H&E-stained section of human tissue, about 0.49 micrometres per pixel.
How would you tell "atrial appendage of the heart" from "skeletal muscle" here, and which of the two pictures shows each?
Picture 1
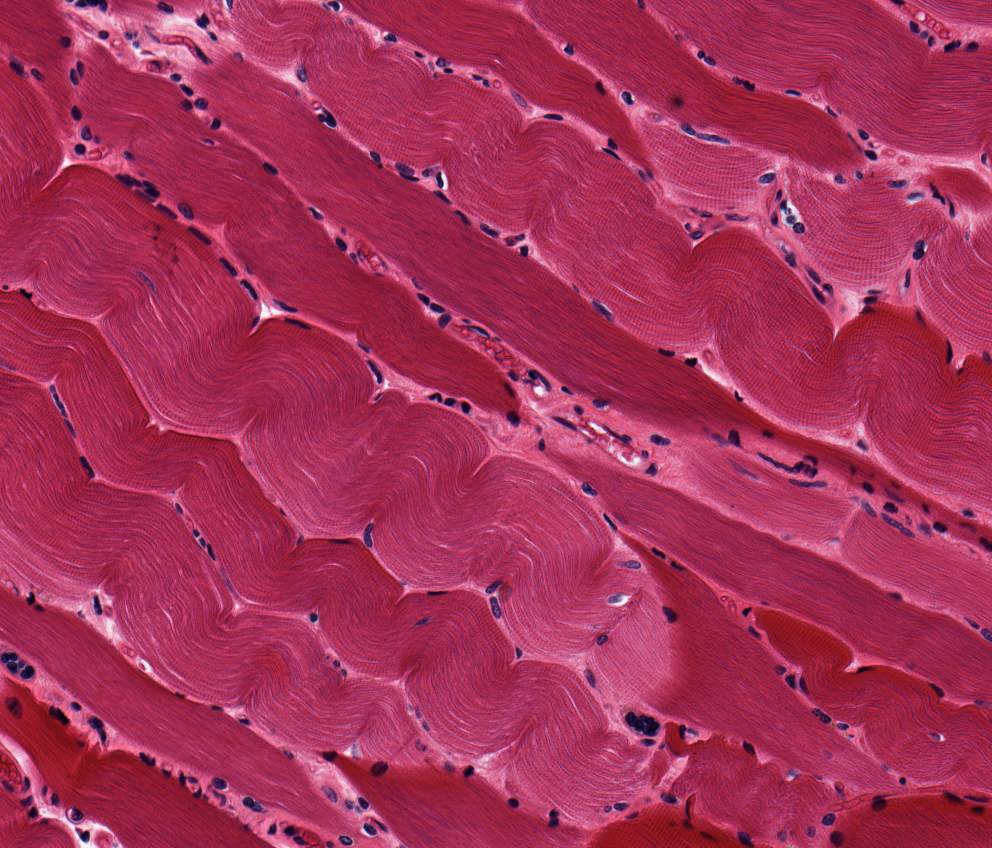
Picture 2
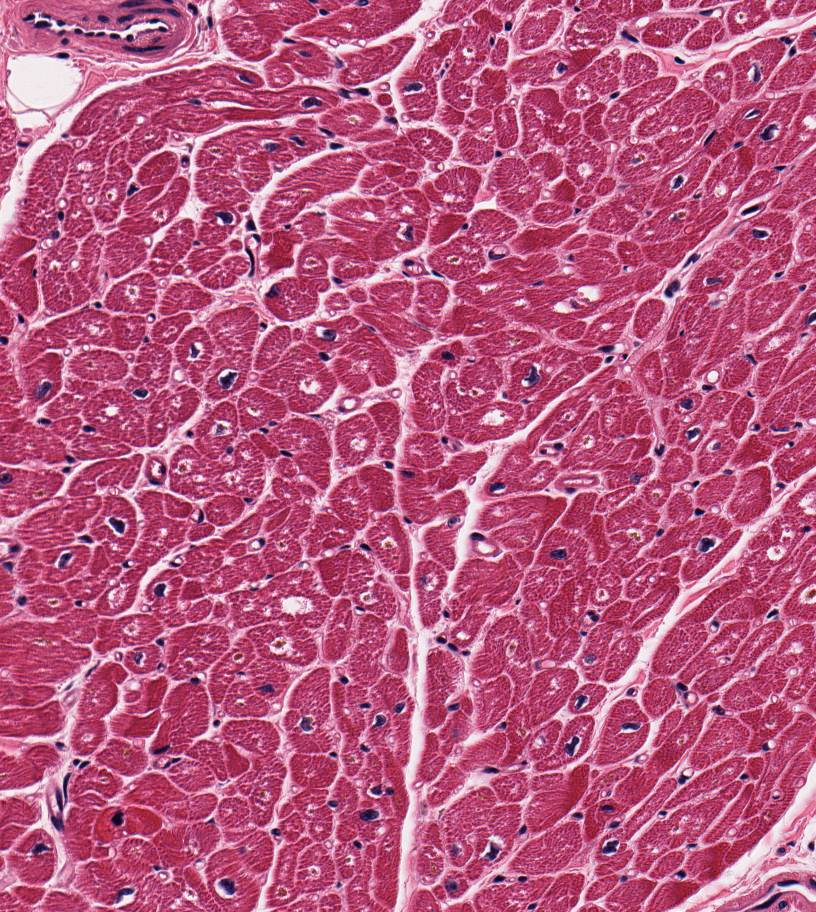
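Identification first: picture 1 shows skeletal muscle and picture 2 shows atrial appendage of the heart. Orientation: in picture 1 long parallel fibres run diagonally from upper left to lower right; in picture 2 closely packed fibres fill most of the field, cut mainly in cross-section. Nuclei: picture 1 has small dark flattened nuclei at the fibre edges, not the centres; in picture 2 many nuclei sit in a pale clear zone with fine yellow-brown granules, and small dark elongated nuclei lie between the fibres. Staining: the fibres of picture 1 are deep pink, with fine transverse cross-striations. Other structures: picture 2 has a small vessel beside an empty, clear fat cell in the top left corner.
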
